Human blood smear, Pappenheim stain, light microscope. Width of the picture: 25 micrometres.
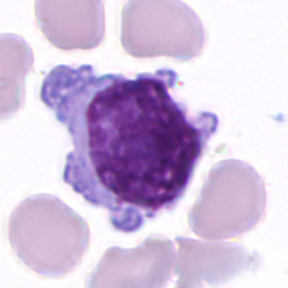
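Plasma cell in a peripheral blood smear. Outline irregular, with small knobby cytoplasmic bulges along the edge. These bulges stain deeper blue than the cytoplasm beside the nucleus. Nucleus roughly round, edge slightly angular, no lobes or notch. No distinct cytoplasmic granules.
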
